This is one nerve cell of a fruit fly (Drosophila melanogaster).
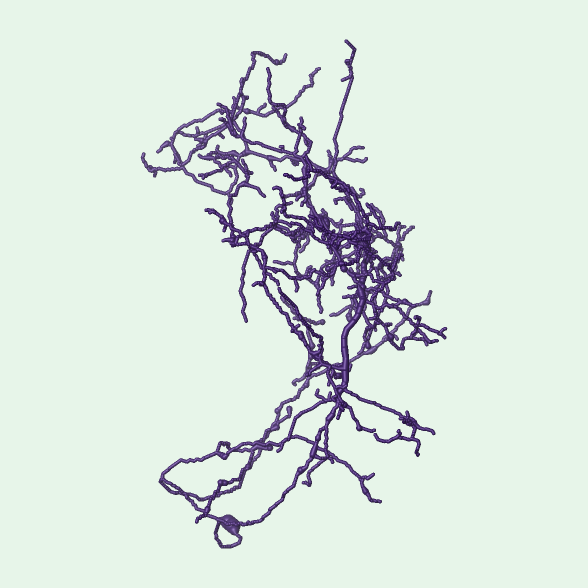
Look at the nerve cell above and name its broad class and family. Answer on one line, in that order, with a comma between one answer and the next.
central-brain intrinsic neuron, hemilineage VLPl&d1_dorsal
